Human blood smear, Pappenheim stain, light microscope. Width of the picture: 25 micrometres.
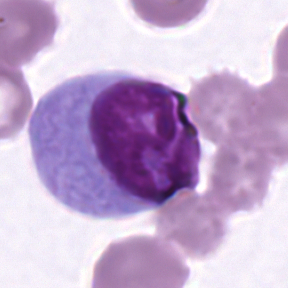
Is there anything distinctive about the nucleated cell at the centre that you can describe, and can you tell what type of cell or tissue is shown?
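Looking first at the edge, I see a smooth outline without projections. The nucleus lies off-centre, shifted toward the right, and measures about 11 by 10 micrometres. On the left, pale greyish blue cytoplasm forms a broad crescent. So this is a plasma cell.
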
